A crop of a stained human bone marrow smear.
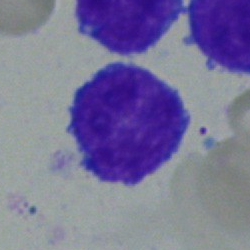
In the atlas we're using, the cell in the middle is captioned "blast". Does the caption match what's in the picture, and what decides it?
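Deciding feature: scant cytoplasm, at most a thin rim around the nucleus.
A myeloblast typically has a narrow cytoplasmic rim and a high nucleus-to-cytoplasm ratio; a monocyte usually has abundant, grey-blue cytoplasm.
Verdict: blast fits; monocyte does not. Outline roughly round; margin slightly ragged, with small blebs mostly on the left and lower left. Whole cell stains deep blue-purple. No granules and no vacuoles seen.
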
